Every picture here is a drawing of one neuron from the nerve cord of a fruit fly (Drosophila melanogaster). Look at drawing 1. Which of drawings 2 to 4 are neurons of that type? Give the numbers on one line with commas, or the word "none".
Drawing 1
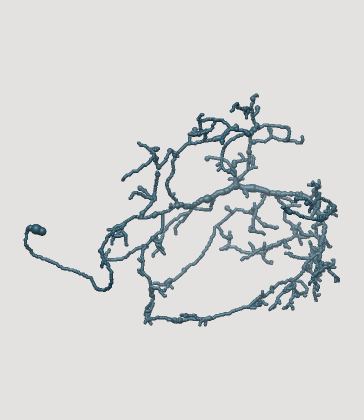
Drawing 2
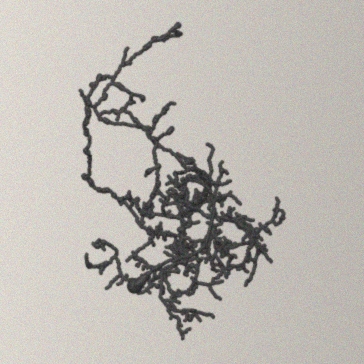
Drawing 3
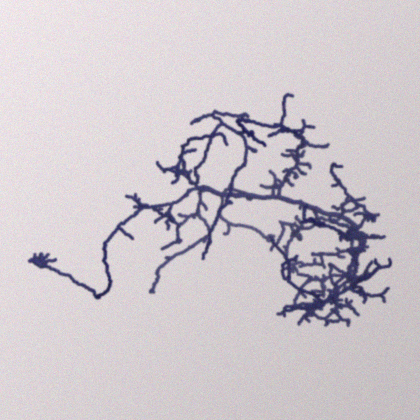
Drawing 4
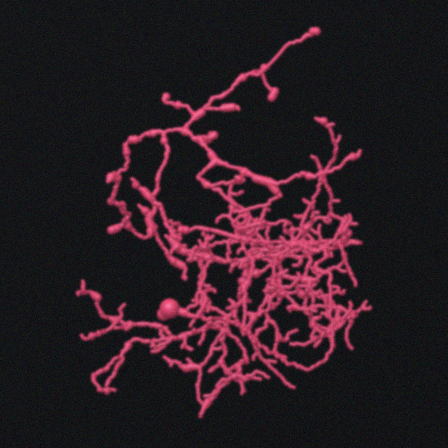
3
